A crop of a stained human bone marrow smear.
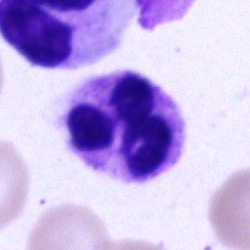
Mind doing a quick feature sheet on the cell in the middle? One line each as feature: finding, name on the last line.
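Outline: roughly round, smooth edge
Chromatin: dense, dark purple
Nucleoli: none visible
Surface: no projections
Cell: segmented neutrophil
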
